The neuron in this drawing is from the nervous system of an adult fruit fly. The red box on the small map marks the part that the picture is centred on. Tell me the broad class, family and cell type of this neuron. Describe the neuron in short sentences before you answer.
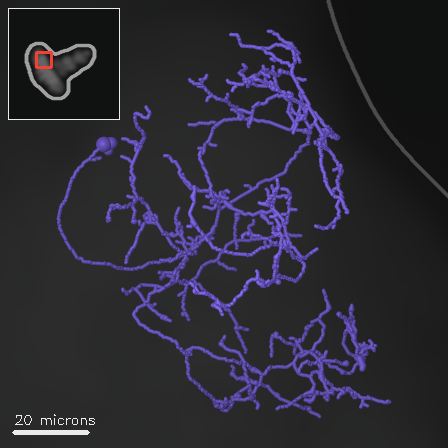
By the scale bar it is about 110 microns tall in this view. In this view it is about as wide as it is tall. This is a central-brain intrinsic neuron. Its family is hemilineage SLPad1_anterior. The cell type is CB4220.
